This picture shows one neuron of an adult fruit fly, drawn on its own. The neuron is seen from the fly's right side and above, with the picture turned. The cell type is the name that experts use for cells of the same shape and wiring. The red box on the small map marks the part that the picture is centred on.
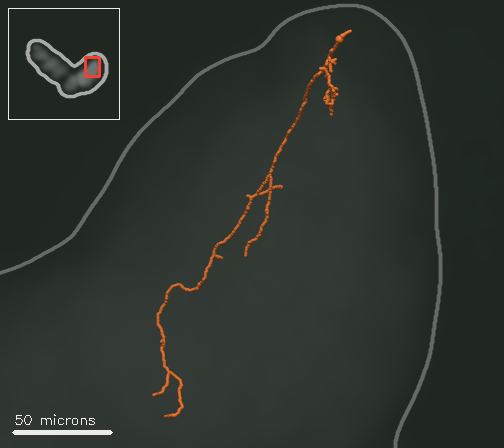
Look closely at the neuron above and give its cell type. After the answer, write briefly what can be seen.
Its cell type is Cm10. It is an optic-lobe intrinsic neuron. By the scale bar it is about 200 microns tall in this view. As drawn here it is taller than it is wide.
